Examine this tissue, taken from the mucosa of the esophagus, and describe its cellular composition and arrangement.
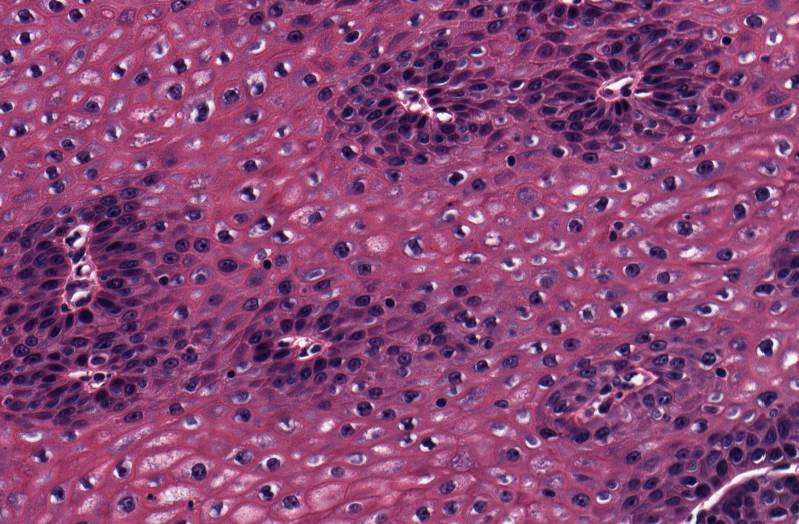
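Capillary spaces ringed by small basaloid cells with scant cytoplasm; cells grow larger and pinker away from them. Between the dark foci: polygonal cells, abundant pink cytoplasm, distinct borders. Many have a clear halo around the nucleus. Nuclei dark, round to oval, varying in size cell to cell.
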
